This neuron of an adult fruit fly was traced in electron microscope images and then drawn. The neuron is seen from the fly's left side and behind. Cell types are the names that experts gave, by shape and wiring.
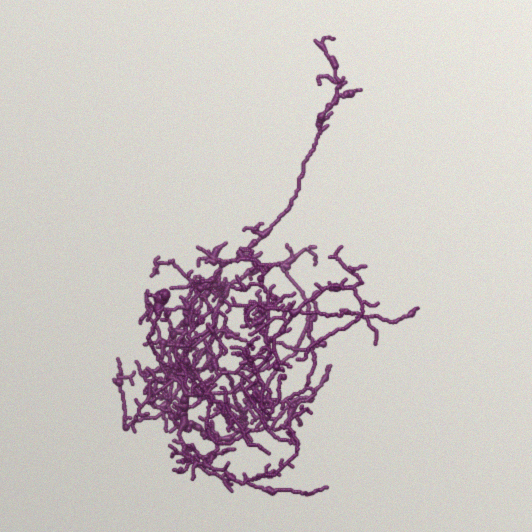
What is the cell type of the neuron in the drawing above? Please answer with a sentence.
The cell type is AVLP165.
